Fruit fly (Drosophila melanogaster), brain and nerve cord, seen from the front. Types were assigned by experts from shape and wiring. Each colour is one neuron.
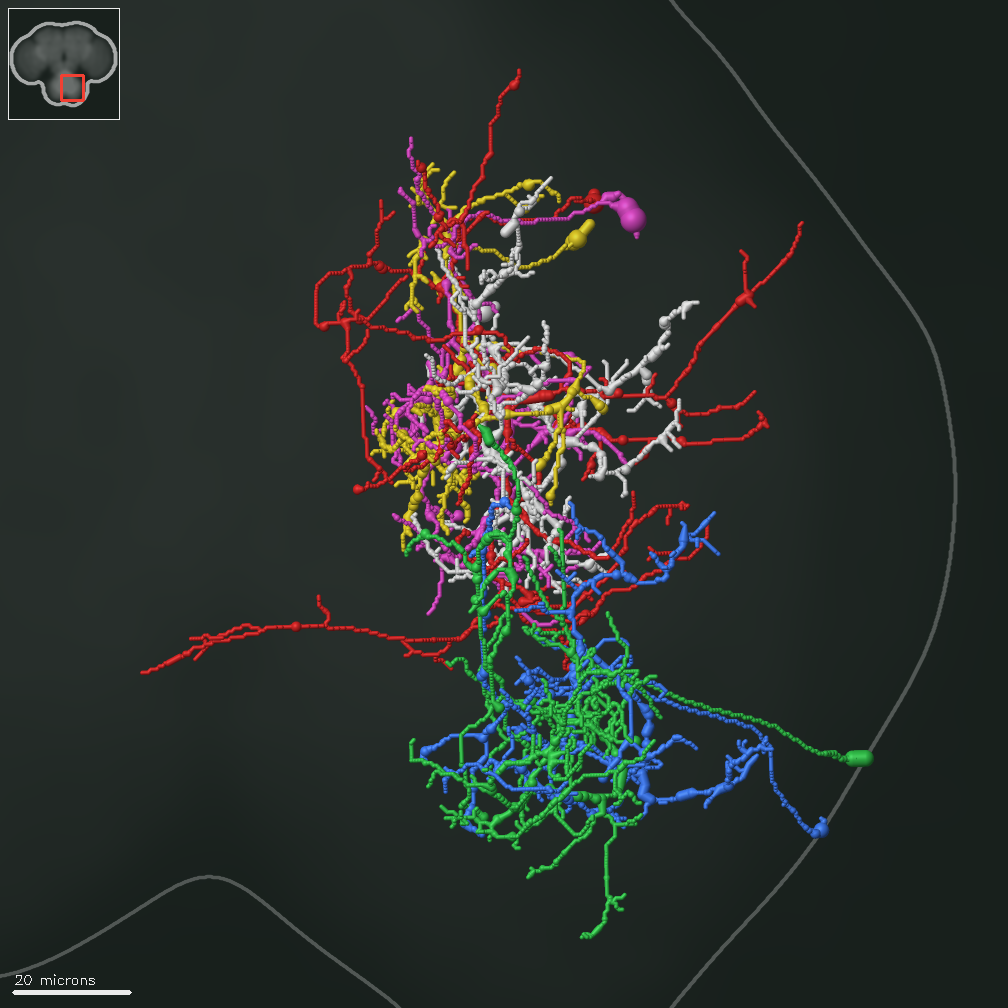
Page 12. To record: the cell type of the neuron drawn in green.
IN20A.22A063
